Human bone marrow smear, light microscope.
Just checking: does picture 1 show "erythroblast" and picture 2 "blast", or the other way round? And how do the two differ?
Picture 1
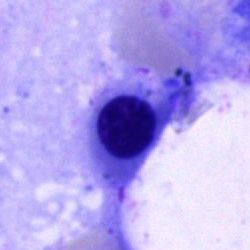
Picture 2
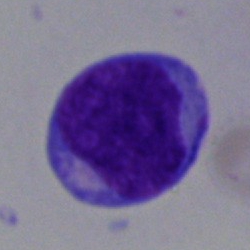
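Erythroblast in picture 1; blast in picture 2. Erythroblast: chromatin dense, uniformly dark purple; no nucleolus visible; no granules around the nucleus and no vacuoles in or around it.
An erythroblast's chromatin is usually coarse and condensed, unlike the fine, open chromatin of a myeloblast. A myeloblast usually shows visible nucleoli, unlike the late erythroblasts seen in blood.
Blast: large nucleus filling most of the cell; blue-staining cytoplasm, its rim wider on the right and lower-left sides than at the top; a paler, nearly clear zone in the cytoplasm at lower left beside the nucleus.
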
